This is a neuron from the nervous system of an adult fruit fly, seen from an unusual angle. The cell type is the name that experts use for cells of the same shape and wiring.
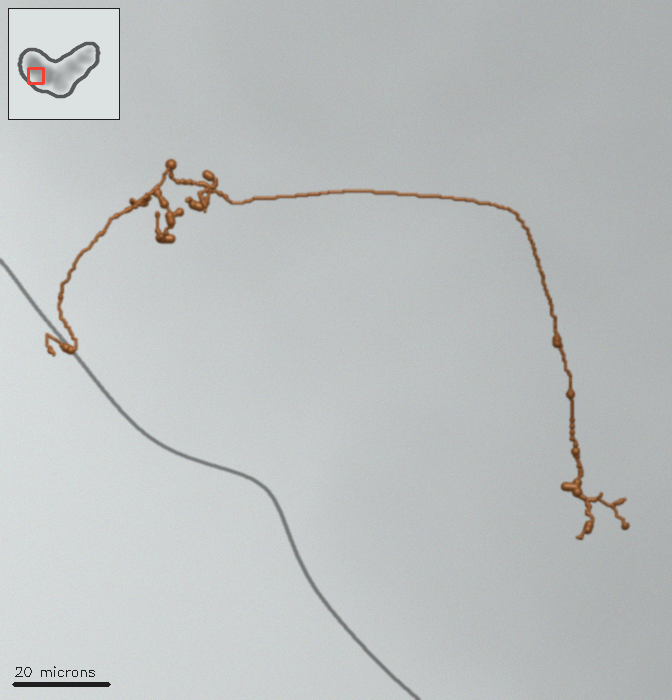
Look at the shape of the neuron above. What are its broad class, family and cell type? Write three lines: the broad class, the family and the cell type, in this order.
sensory neuron entering the brain
class olfactory
ORN_DA4m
